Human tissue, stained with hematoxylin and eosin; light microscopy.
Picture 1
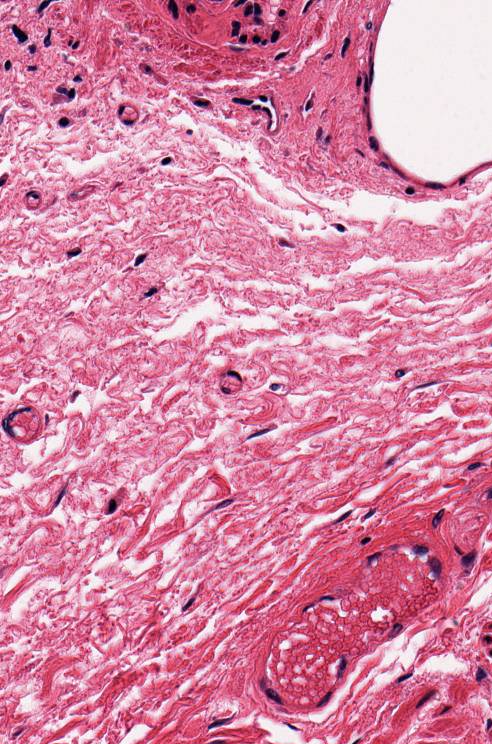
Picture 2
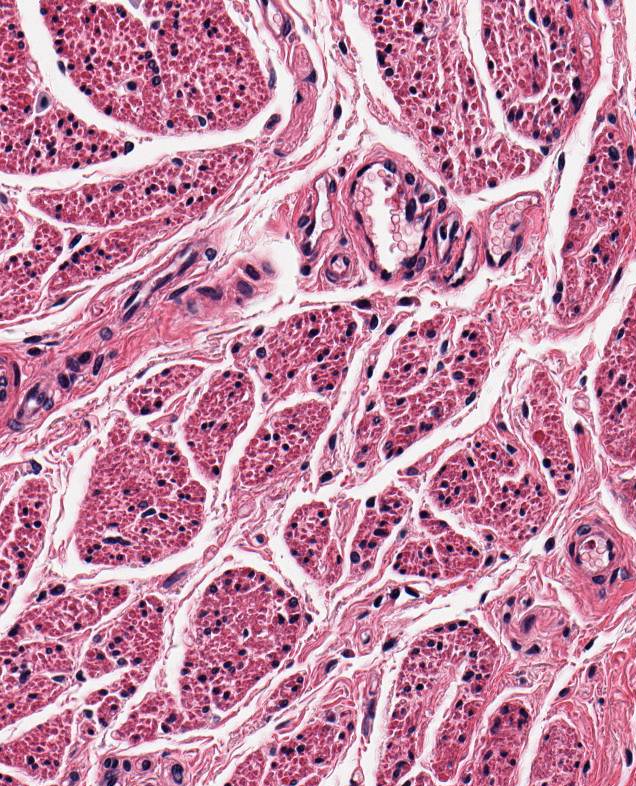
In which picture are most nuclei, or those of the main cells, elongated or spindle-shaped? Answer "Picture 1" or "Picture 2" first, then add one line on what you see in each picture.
Picture 1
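In picture 1: Nuclei in the stroma are sparse, small, dark and spindle-shaped.
In picture 2: The muscle nuclei are small, round and darkly stained.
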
